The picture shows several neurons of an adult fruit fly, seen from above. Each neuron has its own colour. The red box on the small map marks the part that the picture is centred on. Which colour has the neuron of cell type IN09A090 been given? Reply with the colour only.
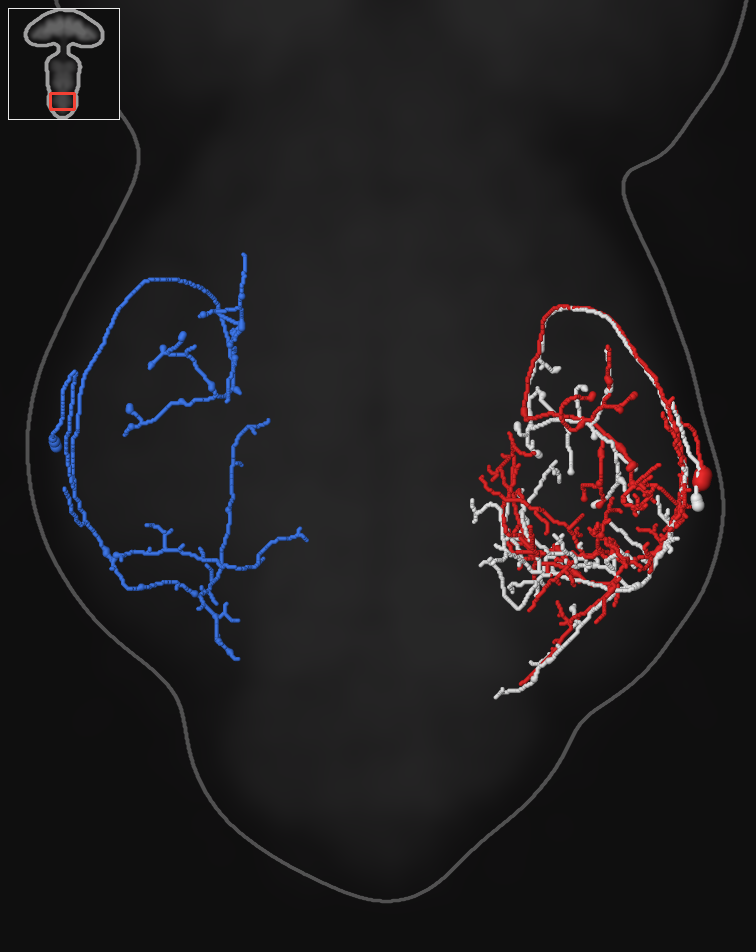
blue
